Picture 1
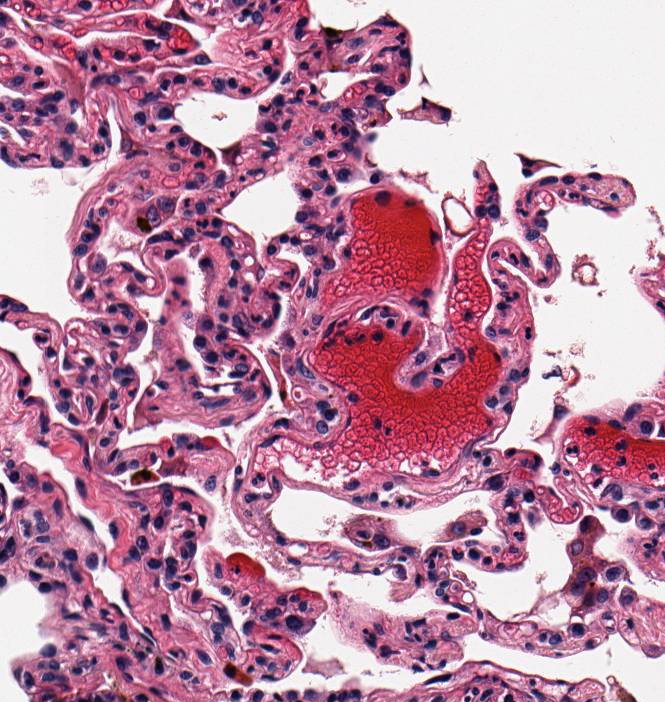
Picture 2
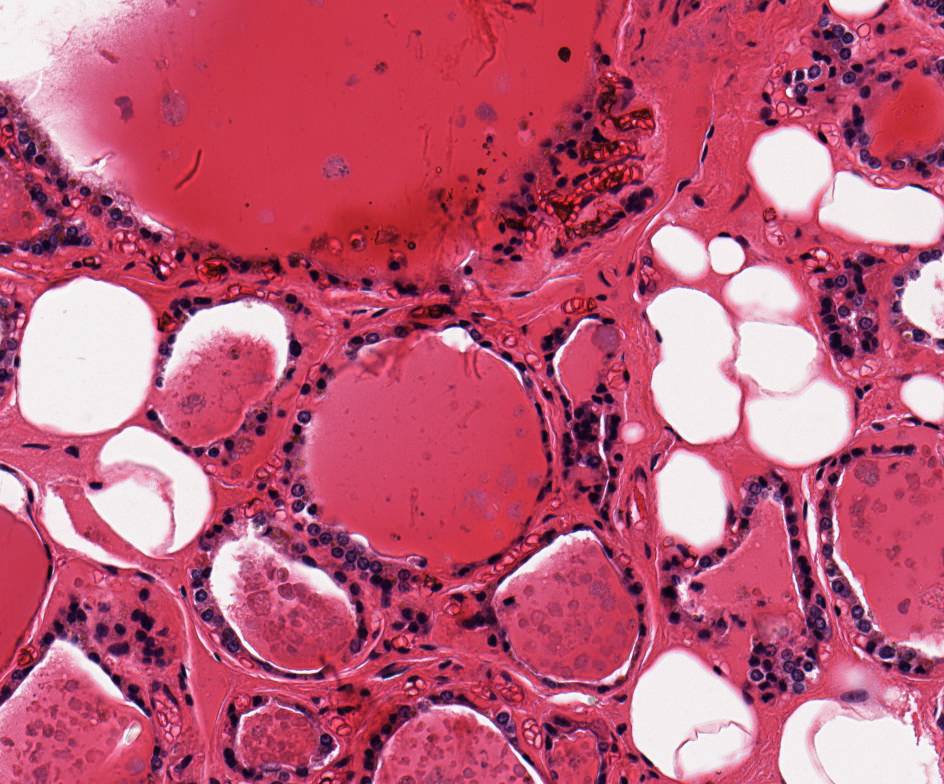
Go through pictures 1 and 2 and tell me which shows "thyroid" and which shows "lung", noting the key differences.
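So, picture 1 is lung and picture 2 is thyroid. Looking at picture 1, I see thin, branching, interconnecting septa enclosing many empty white spaces. A large, irregular vessel packed with red blood cells sits centre-right, and a second blood-filled vessel is cut by the right edge. A few small dark brown granules lie within the septa, mostly on the left. In picture 2, by contrast, the spaces are filled: the largest follicle, upper left, holds deep red homogeneous material, while many follicles along the lower edge have paler pink, speckled content.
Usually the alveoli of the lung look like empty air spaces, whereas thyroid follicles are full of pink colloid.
The follicles here are lined by a single layer of flattened to low cuboidal cells with small, round, dark purple nuclei.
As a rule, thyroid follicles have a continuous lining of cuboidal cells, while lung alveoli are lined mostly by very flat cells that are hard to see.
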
